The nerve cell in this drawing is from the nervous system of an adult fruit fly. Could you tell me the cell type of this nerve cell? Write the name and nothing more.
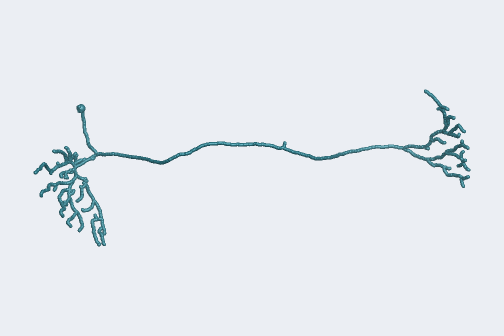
MeVPMe9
